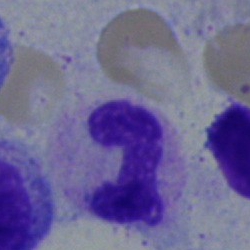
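Band neutrophil, the central cell in a stained bone marrow smear. Its nucleus is a curved band bent into a C shape that opens toward the left, with dark purple, coarsely clumped chromatin. Plentiful pale pinkish-lilac cytoplasm holds fine, faint pinkish granules.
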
